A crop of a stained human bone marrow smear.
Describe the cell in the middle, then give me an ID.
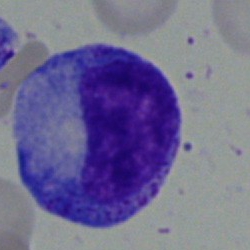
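Off-centre, the nucleus fills the right part of the cell, and its border facing the cytoplasm runs as a nearly straight vertical line. The cytoplasm is paler next to the nucleus and deeper blue toward the cell edge. Fine purple granules are scattered in the cytoplasm along the lower edge of the cell. Here we have a promyelocyte.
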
